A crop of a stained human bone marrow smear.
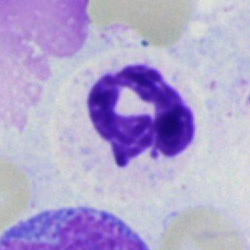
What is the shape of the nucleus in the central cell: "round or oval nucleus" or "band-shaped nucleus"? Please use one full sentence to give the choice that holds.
The nucleus of this cell is drawn out into a curved band without separate lobes.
